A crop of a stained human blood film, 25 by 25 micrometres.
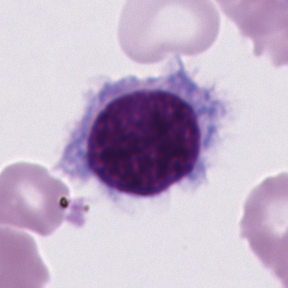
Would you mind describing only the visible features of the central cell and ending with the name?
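Starting with the outline: the cell's border is ragged, with many fine hair-like projections all the way around it. Next, the nucleus is round, with a smooth outline and no indentation. Its chromatin is dark purple and has a mottled, patchy texture. The cytoplasm is pale greyish blue. In size, the cell measures about 15 by 11 micrometres and the nucleus about 10 by 9 micrometres, the nucleus filling about 60% of the cell's area. This is a hairy cell.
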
